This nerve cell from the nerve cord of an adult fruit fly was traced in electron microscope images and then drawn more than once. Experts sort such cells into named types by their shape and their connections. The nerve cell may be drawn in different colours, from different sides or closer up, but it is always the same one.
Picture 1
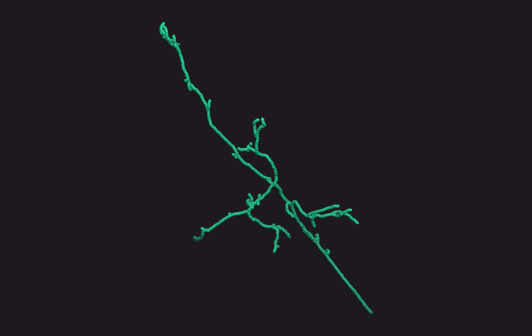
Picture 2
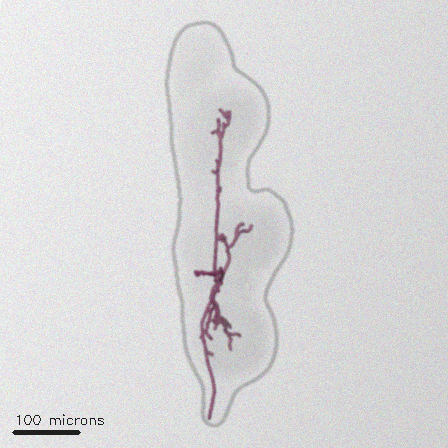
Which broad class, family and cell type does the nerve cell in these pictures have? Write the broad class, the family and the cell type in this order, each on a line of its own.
ascending neuron
hemilineage 18B
AN18B053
